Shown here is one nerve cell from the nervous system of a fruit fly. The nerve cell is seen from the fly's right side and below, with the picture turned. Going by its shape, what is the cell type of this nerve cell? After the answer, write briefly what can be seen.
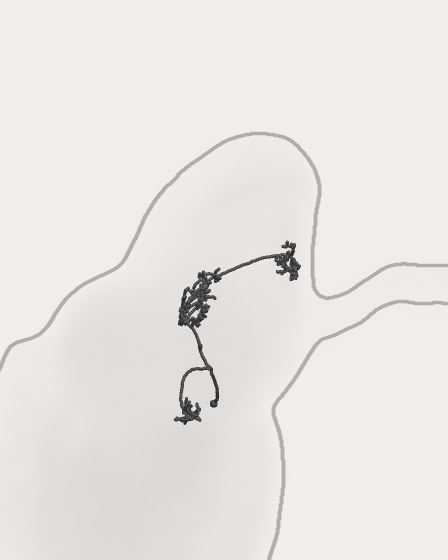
The cell type is LPLC4. Its broad class is visual projection neuron. Its cell body lies at the bottom of the picture. As drawn here it is taller than it is wide.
